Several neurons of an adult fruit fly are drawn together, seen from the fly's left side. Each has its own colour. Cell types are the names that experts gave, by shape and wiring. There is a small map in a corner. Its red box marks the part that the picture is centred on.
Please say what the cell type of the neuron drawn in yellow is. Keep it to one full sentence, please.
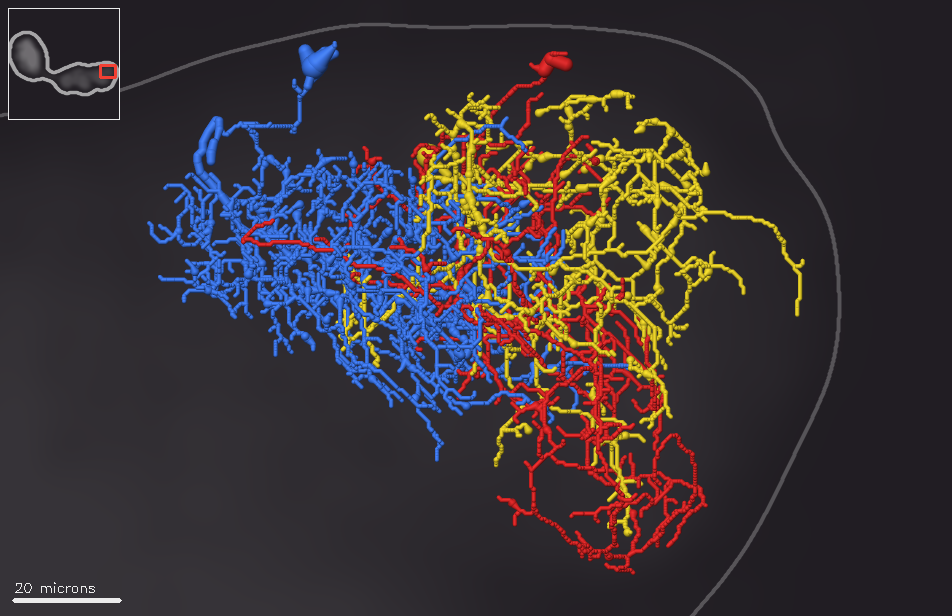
On the level of cell type, this neuron is INXXX382_b.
